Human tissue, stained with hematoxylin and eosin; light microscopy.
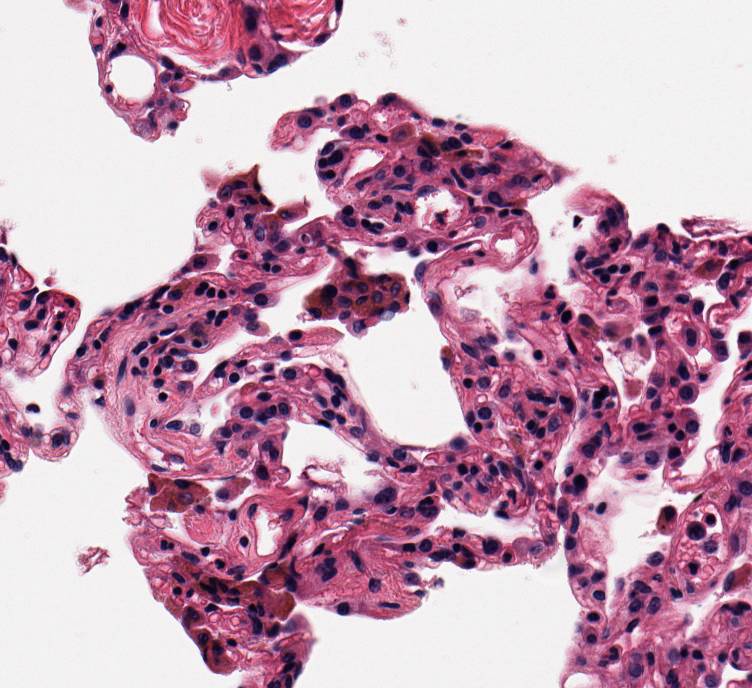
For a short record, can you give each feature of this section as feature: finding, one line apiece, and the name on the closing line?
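Lining: many spaces with plump cuboidal cells, round nuclei, rather than flat cells
Septa: widened at left middle by pale pink wavy collagen
Centre: largest open space, largely empty
Section: fragmented; separate small piece at top left edge
Name: lung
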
